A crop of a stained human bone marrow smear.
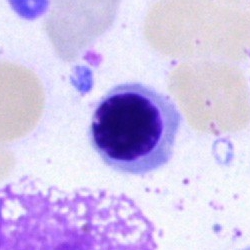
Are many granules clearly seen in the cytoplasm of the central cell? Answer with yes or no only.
No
